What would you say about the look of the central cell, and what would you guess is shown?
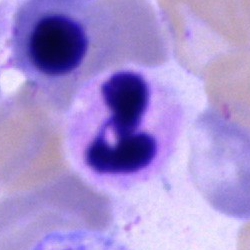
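A roughly round outline encloses a nucleus divided into two lobes, the lower lobe larger than the upper. No nucleoli are visible. This cell is a segmented neutrophil.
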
